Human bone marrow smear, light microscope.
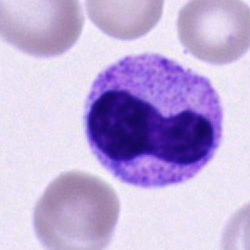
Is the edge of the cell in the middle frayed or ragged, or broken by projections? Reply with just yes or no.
No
